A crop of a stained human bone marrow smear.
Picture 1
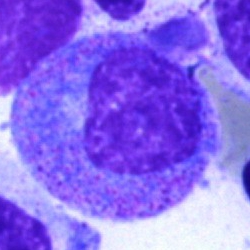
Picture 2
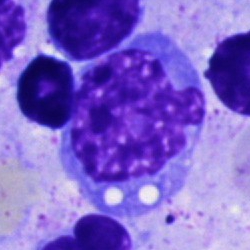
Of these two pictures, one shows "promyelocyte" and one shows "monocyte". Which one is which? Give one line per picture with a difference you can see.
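Picture 1 – promyelocyte. Many small purple-red granules are scattered through the cytoplasm.
Picture 2 – monocyte. No granules are visible in the cytoplasm.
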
